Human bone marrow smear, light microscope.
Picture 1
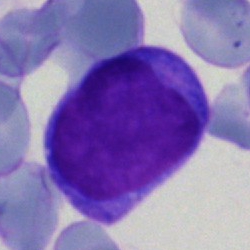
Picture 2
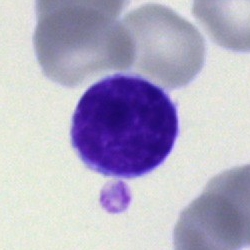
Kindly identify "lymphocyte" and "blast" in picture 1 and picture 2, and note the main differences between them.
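Picture 1 shows a blast; picture 2 shows a lymphocyte. Chromatin is the clearest difference: finely textured and evenly stained, without coarse dark clumps, in the blast; dense and deep purple throughout in the lymphocyte.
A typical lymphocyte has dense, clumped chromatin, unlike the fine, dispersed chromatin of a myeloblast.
The blast has a smooth, rounded outline with somewhat squared corners and no surface projections or blebs; the lymphocyte's outline is round and smooth. The blast's cytoplasm forms only a narrow blue rim around the nucleus. Neither granules nor vacuoles are visible in the lymphocyte.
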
